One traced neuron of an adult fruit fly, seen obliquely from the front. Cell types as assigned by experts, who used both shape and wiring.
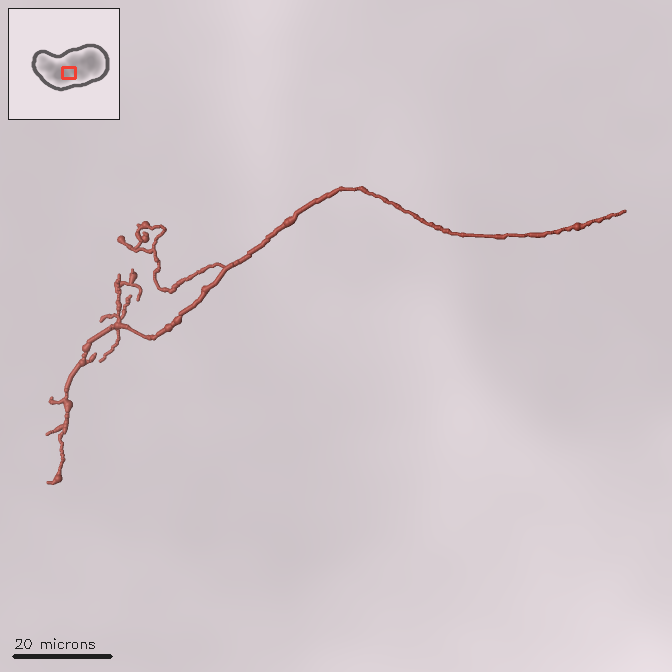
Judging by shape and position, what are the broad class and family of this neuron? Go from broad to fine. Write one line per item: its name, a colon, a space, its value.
broad class: sensory neuron entering the nerve cord
family: class mechanosensory tactile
